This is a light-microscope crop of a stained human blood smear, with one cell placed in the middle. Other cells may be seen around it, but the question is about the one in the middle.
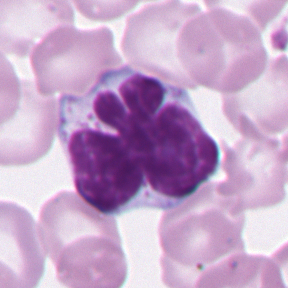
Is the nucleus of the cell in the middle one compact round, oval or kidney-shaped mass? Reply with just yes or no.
No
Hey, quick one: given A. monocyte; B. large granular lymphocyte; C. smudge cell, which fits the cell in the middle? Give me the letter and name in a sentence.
Since the middle cell is a large granular lymphocyte, option B is the right one.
